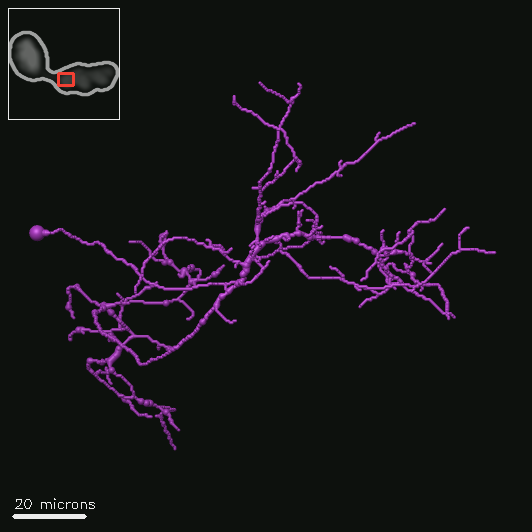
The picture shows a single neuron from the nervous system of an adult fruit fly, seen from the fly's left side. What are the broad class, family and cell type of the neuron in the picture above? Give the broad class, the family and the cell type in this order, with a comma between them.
nerve-cord intrinsic neuron, hemilineage 01A, IN01A075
